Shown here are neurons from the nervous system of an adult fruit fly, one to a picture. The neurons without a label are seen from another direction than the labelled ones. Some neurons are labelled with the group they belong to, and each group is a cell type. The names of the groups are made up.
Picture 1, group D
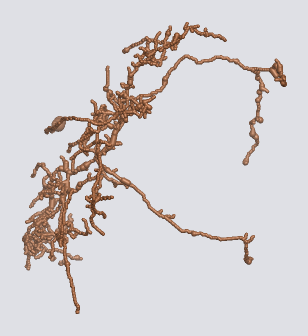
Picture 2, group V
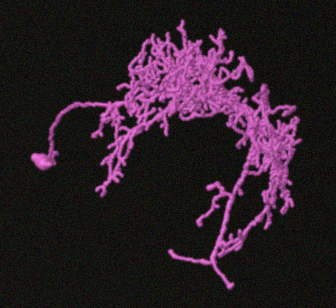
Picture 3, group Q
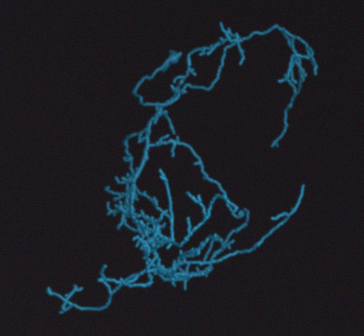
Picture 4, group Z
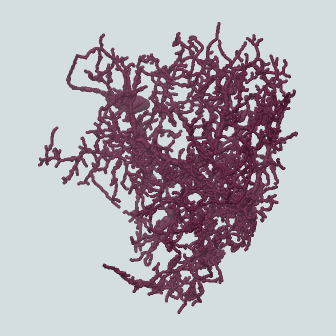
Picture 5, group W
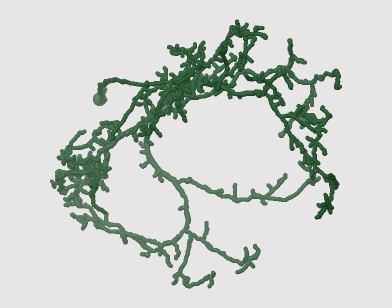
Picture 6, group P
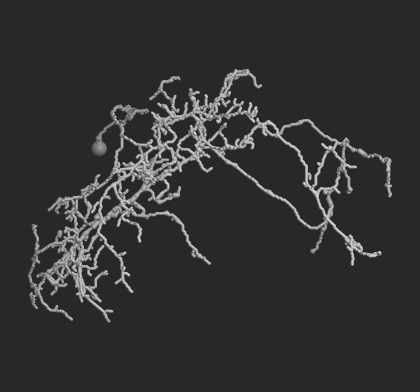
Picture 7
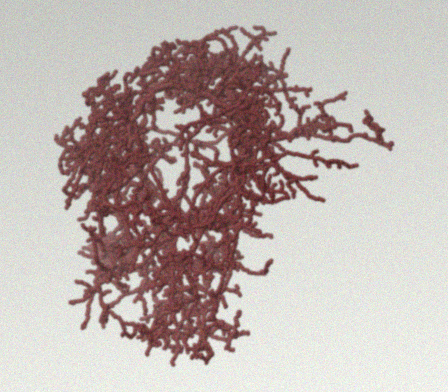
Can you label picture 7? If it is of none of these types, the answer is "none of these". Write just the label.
group Z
